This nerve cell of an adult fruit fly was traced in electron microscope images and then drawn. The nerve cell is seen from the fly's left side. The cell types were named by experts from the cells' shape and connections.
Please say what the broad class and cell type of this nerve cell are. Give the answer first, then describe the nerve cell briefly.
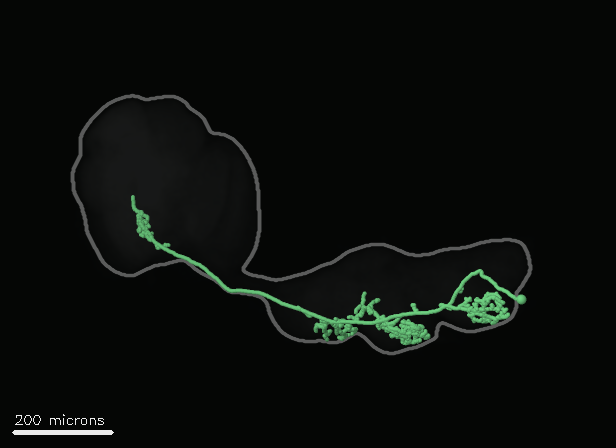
It is an ascending neuron. The cell type is ANXXX170. By the scale bar it is about 800 microns wide in this view. As drawn here it is more than twice as wide as it is tall.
